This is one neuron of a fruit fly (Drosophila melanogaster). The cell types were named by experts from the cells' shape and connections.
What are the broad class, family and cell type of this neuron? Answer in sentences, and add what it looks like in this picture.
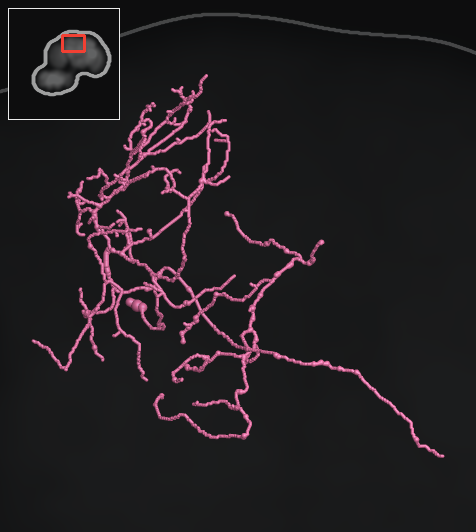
This is a central-brain intrinsic neuron. The family is hemilineage SLPa&l1_anterior. The cell type is CL078_b. The cell body can be seen on the left of the picture. The picture shows dozens of branch ends.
